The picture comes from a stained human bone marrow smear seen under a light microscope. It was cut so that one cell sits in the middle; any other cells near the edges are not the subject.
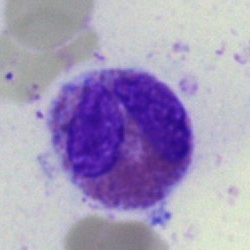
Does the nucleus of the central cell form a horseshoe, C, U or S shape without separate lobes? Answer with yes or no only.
Yes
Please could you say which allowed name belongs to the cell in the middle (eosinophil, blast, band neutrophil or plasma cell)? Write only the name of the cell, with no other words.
eosinophil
